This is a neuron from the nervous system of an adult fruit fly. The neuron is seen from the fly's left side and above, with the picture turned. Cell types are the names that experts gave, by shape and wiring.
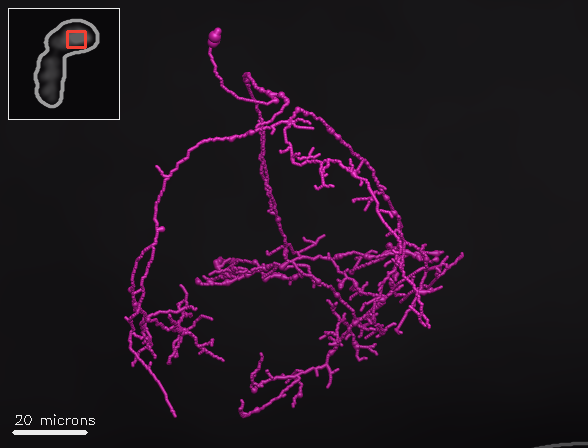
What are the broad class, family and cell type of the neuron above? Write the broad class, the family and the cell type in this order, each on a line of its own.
central-brain intrinsic neuron
hemilineage SLPa&l1_anterior
CL090_a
